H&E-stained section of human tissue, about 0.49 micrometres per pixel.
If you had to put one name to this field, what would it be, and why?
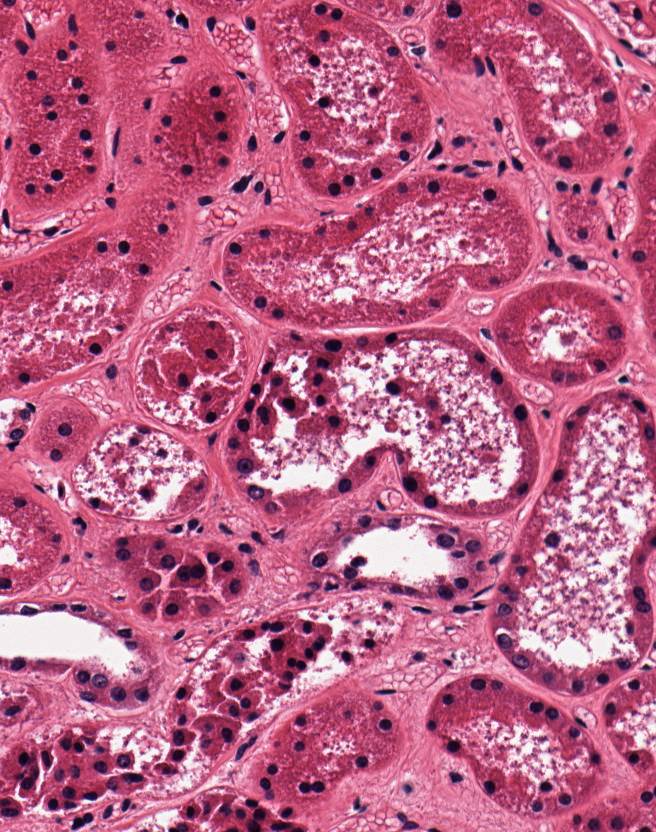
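The field shows the cortical labyrinth of the kidney. Closely packed tubules fill it entirely, cut in cross and oblique section.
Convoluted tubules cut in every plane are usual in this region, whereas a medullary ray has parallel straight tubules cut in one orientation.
A single layer of cuboidal to low columnar cells lines the tubules, with abundant, granular, deeply eosinophilic cytoplasm.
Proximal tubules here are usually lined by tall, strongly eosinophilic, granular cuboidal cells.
Many lumens are filled with loose, finely granular pink material scattered with small dark specks, and no glomerulus is present.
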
